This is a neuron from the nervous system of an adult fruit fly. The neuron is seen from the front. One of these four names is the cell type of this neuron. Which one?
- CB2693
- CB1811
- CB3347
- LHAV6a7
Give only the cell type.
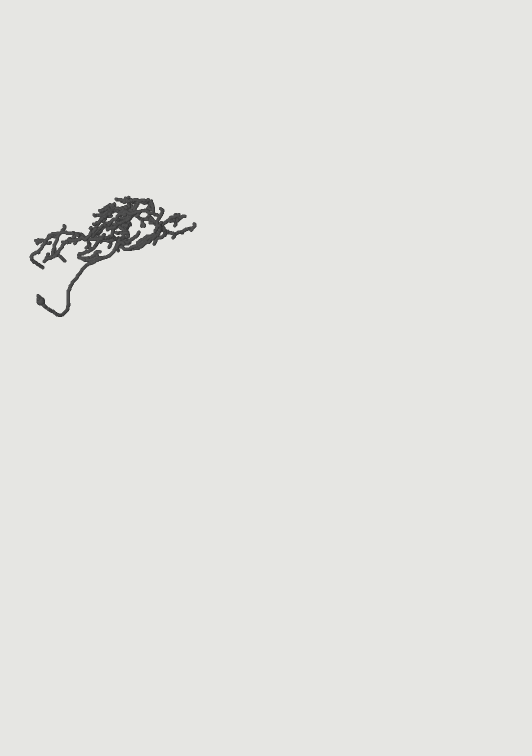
CB3347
